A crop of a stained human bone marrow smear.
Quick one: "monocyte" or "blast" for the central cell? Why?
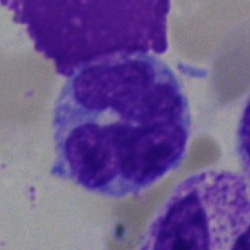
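Monocyte. The nucleus is a thick curved band bent into a C-shape opening to the left, with a small pale gap of cytoplasm between its upper and lower parts. Around it the cytoplasm is pale blue-grey, with no coarse dark granules.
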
